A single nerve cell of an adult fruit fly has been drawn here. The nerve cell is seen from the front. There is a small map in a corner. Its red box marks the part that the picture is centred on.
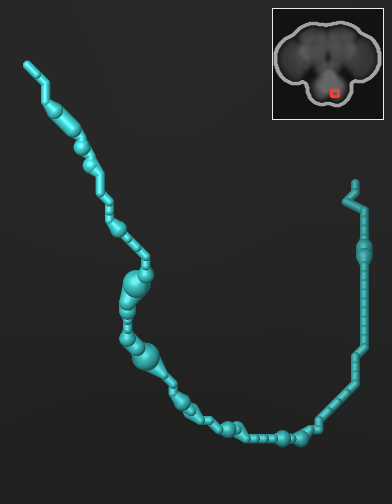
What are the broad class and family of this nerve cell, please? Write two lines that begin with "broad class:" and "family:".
broad class: sensory neuron entering the nerve cord
family: class mechanosensory tactile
